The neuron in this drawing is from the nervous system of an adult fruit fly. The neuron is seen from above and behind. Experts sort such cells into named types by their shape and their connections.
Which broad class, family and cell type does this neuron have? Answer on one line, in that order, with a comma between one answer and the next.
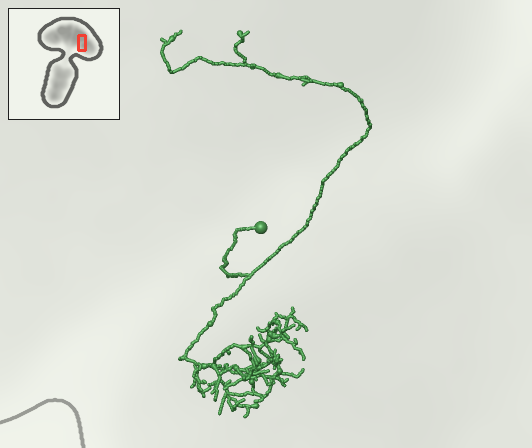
visual projection neuron, LC, LC24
